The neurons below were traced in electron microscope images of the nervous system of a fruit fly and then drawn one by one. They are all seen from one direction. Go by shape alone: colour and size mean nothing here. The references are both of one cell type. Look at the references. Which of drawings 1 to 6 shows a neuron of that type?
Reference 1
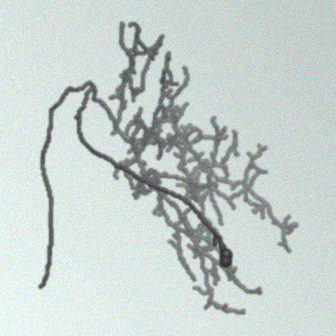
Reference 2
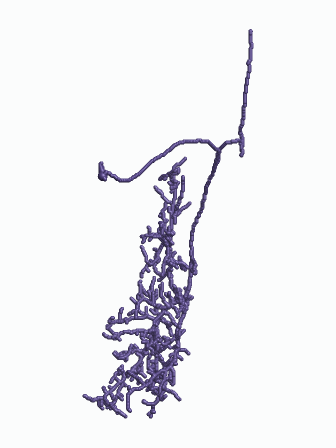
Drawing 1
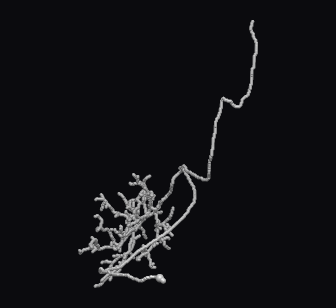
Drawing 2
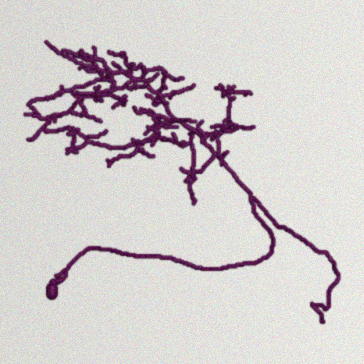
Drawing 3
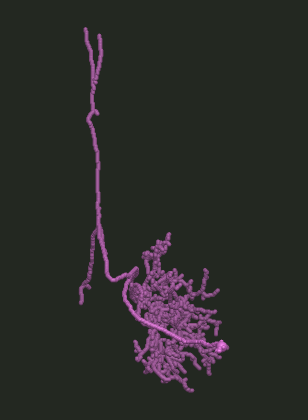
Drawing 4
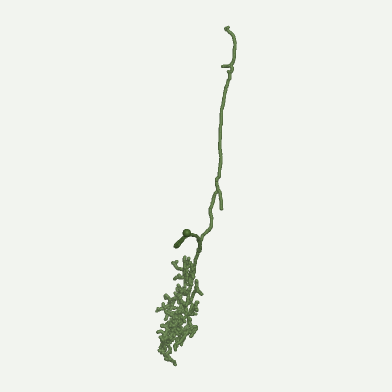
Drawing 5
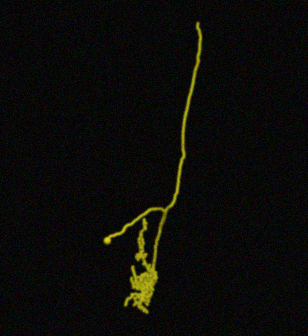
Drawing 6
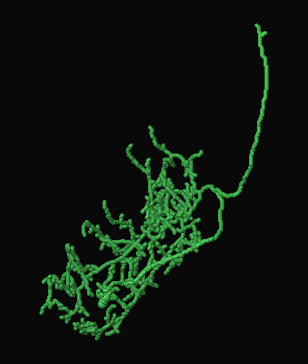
Drawing 2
